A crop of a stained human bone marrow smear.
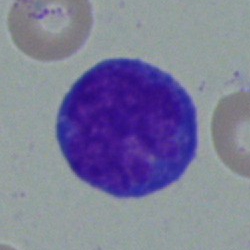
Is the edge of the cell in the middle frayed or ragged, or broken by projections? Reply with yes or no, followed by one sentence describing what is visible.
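No. The cell outline is round and smooth.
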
